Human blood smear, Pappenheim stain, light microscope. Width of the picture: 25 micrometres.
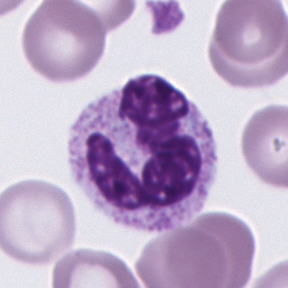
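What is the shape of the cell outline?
Round and smooth.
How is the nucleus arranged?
It is divided into lobes joined by narrower parts.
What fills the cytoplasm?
Fine lilac granules, with no vacuoles seen.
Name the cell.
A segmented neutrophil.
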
